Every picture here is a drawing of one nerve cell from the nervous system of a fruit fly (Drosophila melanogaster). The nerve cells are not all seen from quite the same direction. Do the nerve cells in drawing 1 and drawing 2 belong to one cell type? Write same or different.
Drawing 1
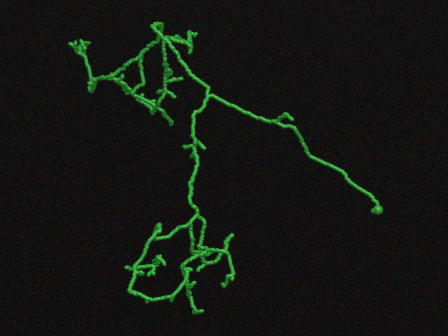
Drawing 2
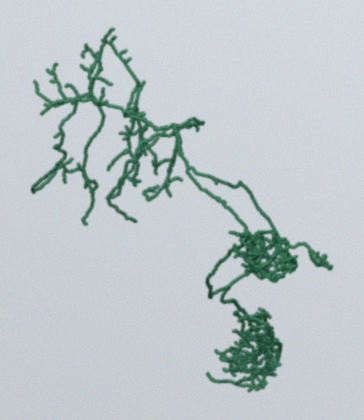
different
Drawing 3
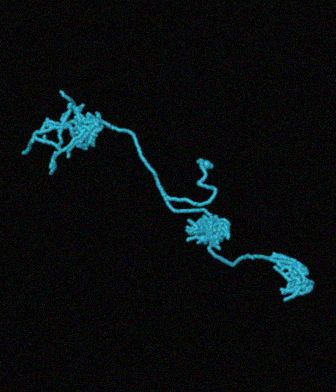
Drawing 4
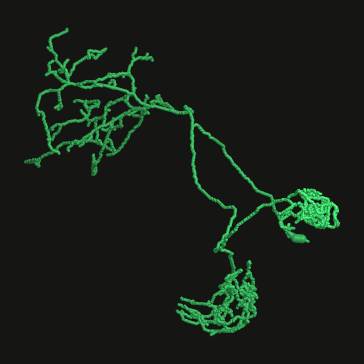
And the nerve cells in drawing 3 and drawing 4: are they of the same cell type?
same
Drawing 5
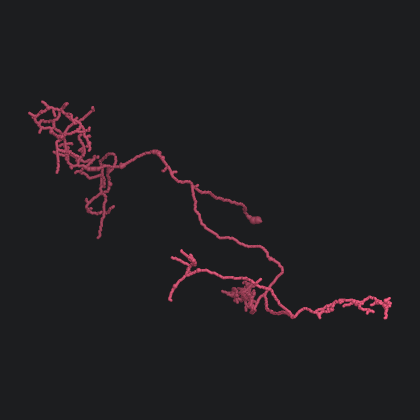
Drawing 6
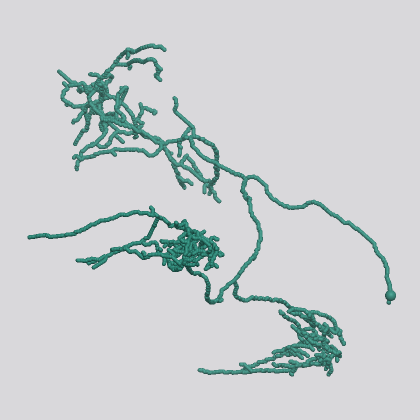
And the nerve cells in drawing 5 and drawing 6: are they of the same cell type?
different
